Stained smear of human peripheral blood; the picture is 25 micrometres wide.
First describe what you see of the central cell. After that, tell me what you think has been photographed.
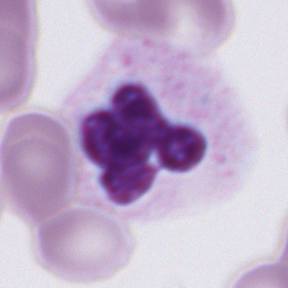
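Working through the cell in order: the outline is roughly round; the cytoplasm is plentiful and pale pink, with fine pinkish granules scattered through it; and the chromatin of the lobes is dense and dark purple. Last comes the name: segmented neutrophil.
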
